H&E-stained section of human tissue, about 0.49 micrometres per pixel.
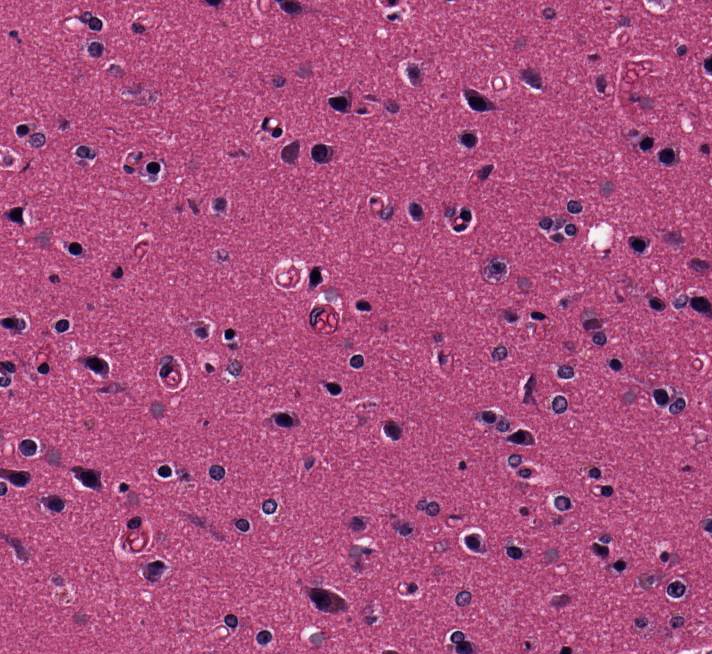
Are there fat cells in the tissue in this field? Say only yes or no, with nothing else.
No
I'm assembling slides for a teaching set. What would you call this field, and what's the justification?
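Look here and you're seeing mainly cerebral cortex, a uniform pink, finely granular matrix with cells scattered through it and no organised units.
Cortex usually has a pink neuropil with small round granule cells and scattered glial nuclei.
Small, round, dark nuclei are spread fairly evenly; in the lower middle, some cells have dark, angular, shrunken outlines.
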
